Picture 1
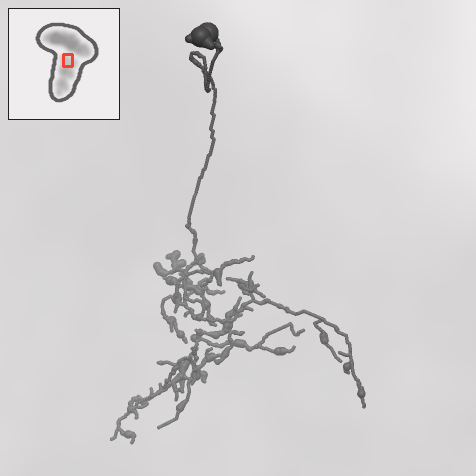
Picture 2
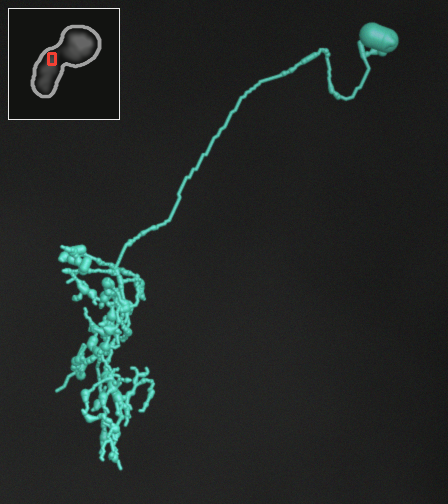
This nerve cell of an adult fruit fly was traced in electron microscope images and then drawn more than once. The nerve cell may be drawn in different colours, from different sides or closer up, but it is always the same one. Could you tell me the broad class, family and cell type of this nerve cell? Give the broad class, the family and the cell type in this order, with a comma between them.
nerve-cord intrinsic neuron, hemilineage 09A, IN09A044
